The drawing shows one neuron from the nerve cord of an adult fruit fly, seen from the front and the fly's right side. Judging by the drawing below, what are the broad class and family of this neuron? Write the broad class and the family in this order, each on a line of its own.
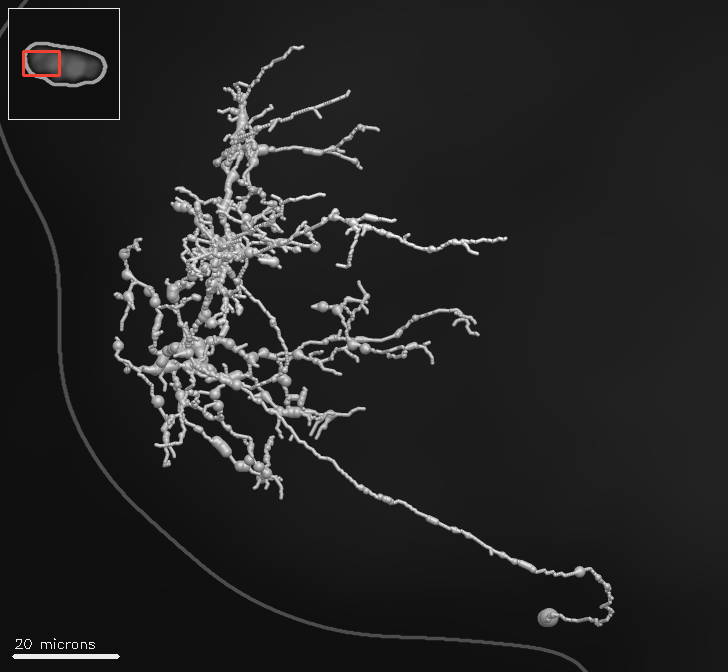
nerve-cord intrinsic neuron
hemilineage 13B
